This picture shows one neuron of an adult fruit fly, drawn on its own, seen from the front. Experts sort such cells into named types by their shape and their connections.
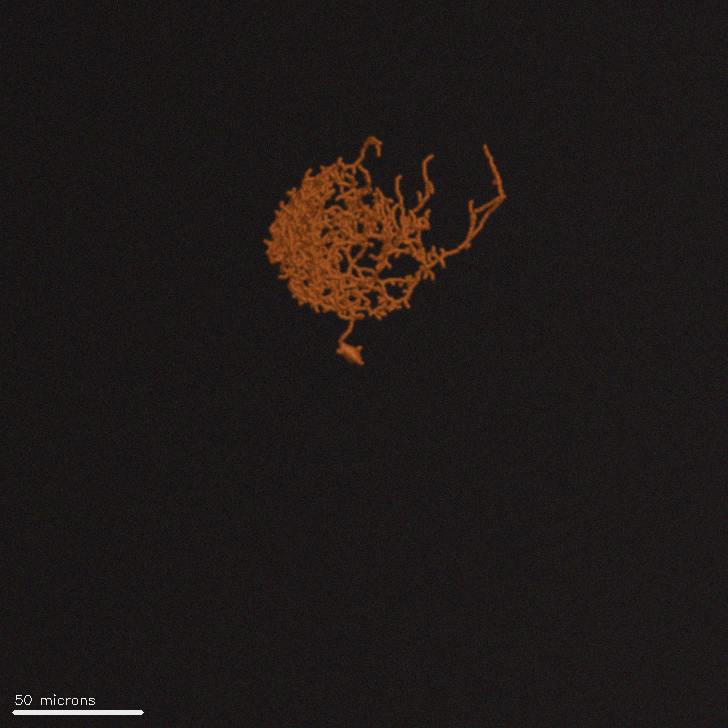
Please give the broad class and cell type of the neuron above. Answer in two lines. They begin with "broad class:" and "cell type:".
broad class: nerve-cord intrinsic neuron
cell type: INXXX228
